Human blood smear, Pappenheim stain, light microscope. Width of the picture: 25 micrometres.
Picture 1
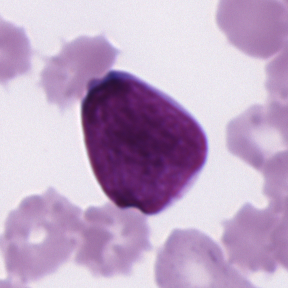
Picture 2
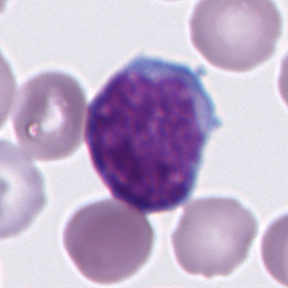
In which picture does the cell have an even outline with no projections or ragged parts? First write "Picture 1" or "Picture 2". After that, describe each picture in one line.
Picture 1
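Picture 1: The cell outline is smooth and without surface projections.
Picture 2: Small pointed cytoplasmic tags stick out from the right edge of the cell.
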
